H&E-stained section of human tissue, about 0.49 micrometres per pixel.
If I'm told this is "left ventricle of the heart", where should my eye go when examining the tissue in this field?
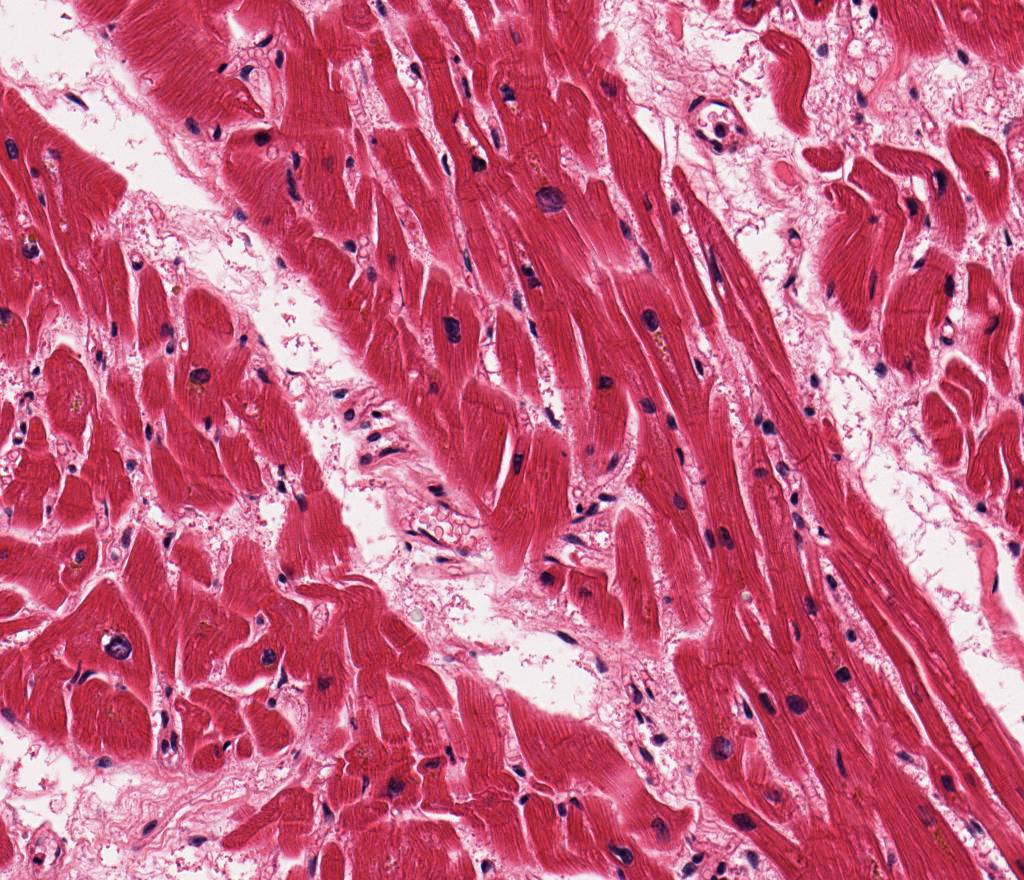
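On the left of the field the muscle fibres are cut across or obliquely, so their profiles are rounded and angular.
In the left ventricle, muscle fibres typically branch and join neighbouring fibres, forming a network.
The fibres running lengthwise here branch and join their neighbours, and that goes with the left ventricle of the heart. Fine golden-brown granules sit in the cytoplasm close to some muscle fibre nuclei. A small round vessel lies in the pale stroma near the top edge, right of centre.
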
